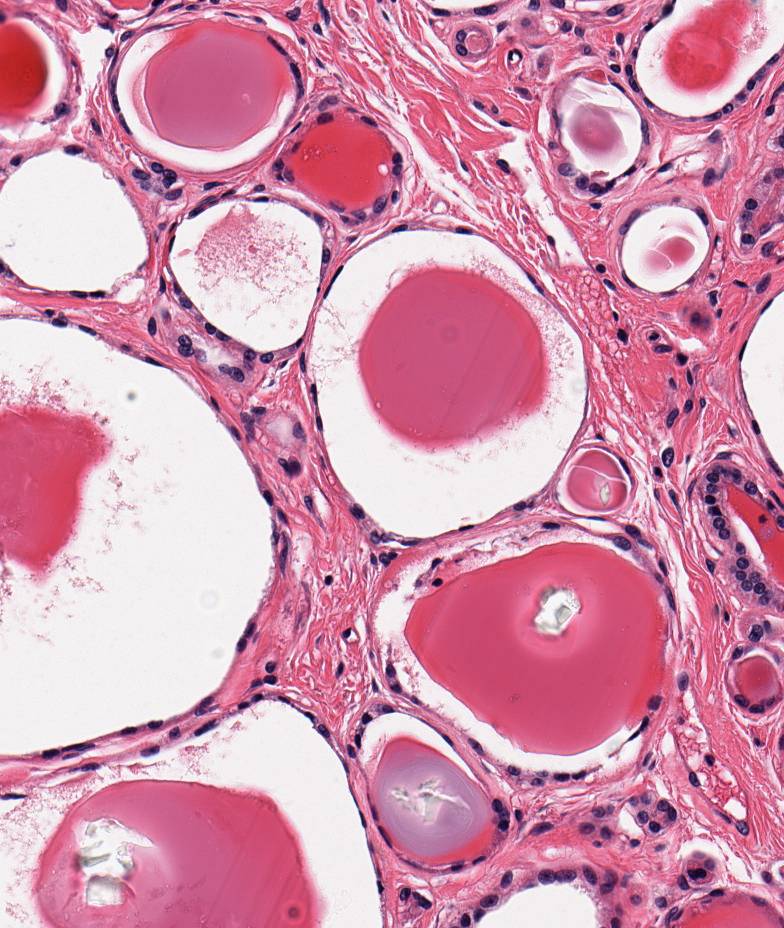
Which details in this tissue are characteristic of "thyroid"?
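Closely packed round to oval spaces of widely varying size, separated by thin bands of stroma, fill the field, and that goes with thyroid.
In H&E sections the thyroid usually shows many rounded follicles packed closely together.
Most of the larger spaces are lined by a single layer of flattened epithelial cells with small dark nuclei, which fits as well.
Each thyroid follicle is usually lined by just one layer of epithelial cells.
Small units at the right edge of the field are lined by cuboidal cells with rounder nuclei.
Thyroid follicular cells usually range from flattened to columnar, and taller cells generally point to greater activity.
Between the spaces the stroma is pink collagenous tissue with scattered spindle-shaped nuclei.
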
